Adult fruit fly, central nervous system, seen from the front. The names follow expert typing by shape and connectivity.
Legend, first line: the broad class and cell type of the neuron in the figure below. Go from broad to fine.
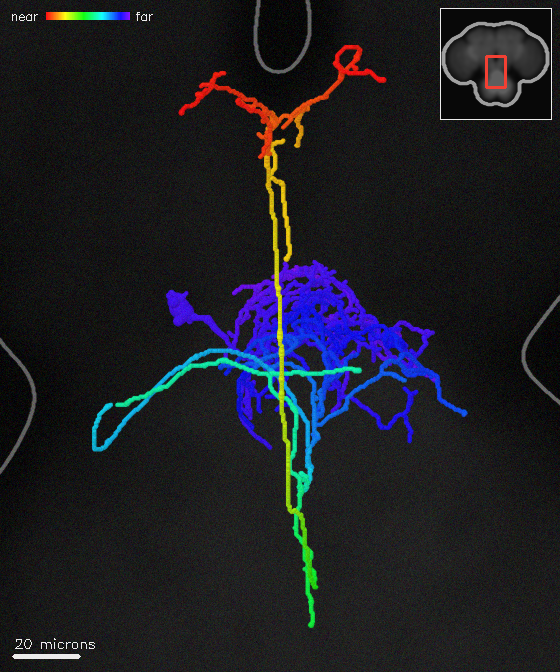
ascending neuron; ANXXX169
